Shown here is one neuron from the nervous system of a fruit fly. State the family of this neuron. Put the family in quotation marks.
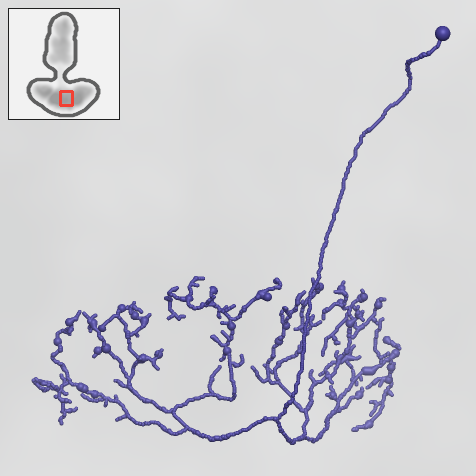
"hemilineage DM6_dorso_medial"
